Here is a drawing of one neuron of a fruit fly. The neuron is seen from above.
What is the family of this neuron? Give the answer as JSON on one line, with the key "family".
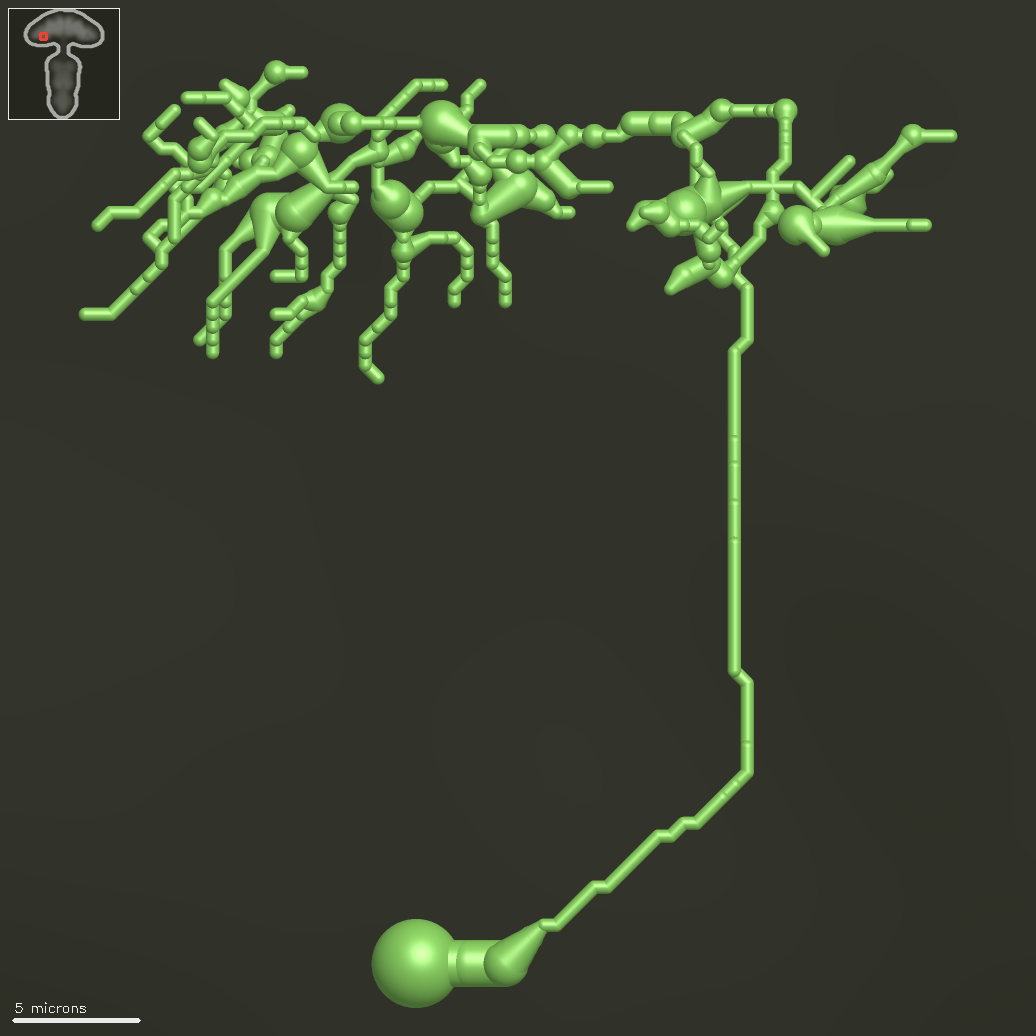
{"family": "T"}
